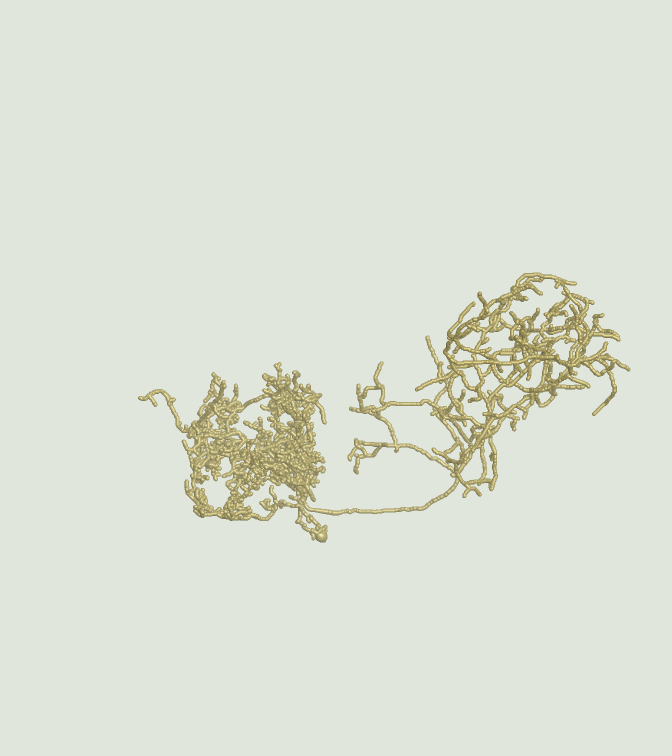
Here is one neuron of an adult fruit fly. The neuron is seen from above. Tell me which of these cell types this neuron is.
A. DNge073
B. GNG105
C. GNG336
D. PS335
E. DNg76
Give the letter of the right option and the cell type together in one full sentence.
It is GNG105, given as option B, that the neuron is by cell type.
